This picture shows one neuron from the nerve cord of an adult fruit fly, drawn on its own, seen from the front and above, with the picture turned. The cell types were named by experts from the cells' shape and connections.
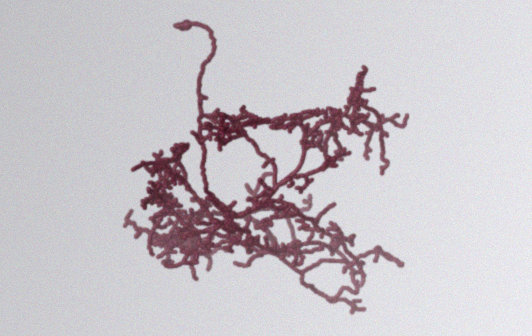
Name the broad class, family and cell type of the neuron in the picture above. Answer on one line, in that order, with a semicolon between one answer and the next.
nerve-cord intrinsic neuron; hemilineage 27X; IN27X014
